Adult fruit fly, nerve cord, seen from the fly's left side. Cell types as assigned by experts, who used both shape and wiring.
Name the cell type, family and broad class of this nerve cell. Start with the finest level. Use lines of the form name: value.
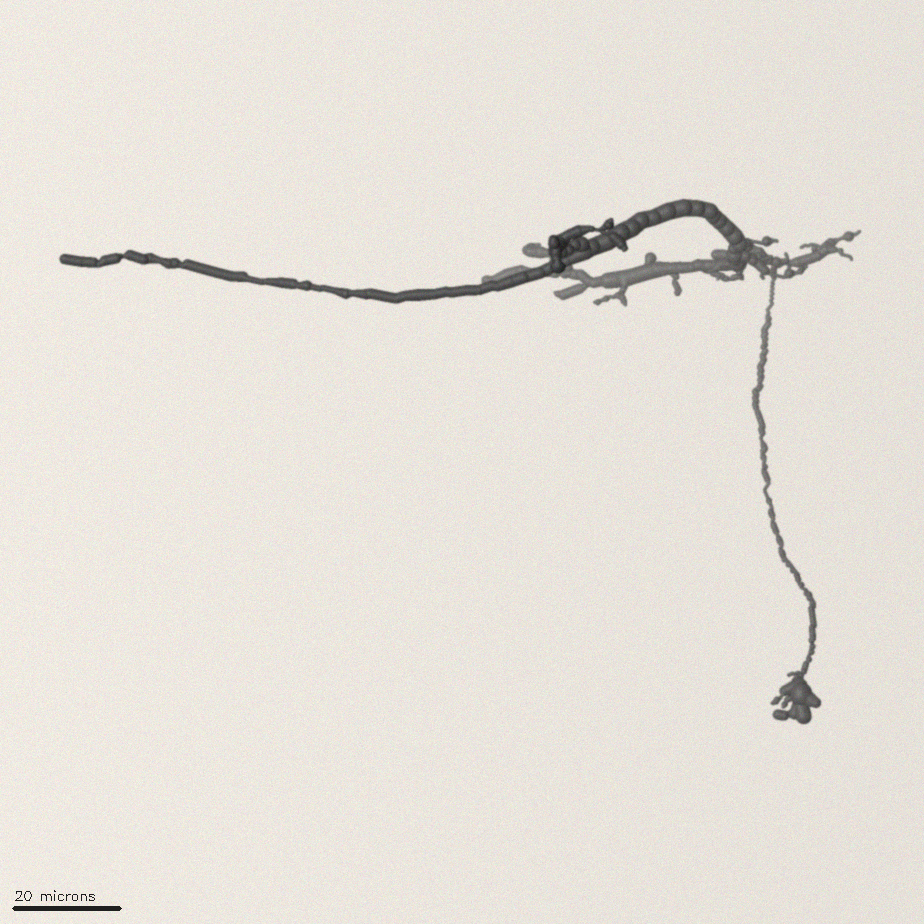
cell type: IN06A022
family: hemilineage 06A
broad class: nerve-cord intrinsic neuron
